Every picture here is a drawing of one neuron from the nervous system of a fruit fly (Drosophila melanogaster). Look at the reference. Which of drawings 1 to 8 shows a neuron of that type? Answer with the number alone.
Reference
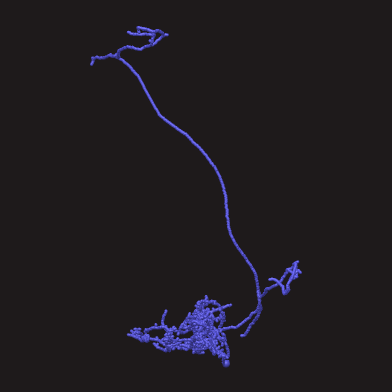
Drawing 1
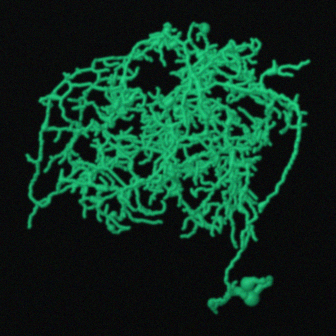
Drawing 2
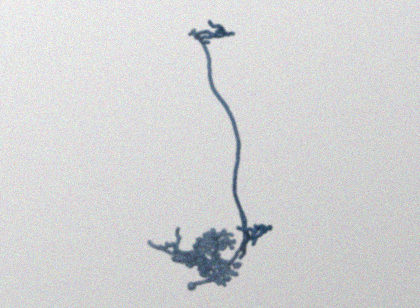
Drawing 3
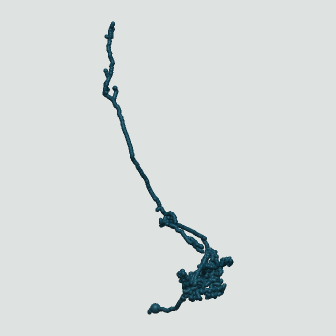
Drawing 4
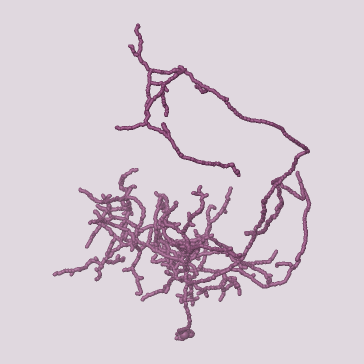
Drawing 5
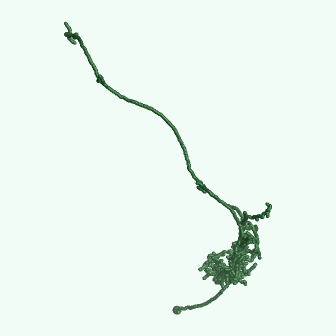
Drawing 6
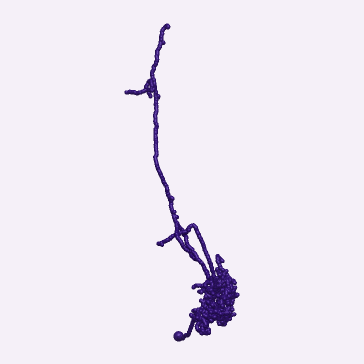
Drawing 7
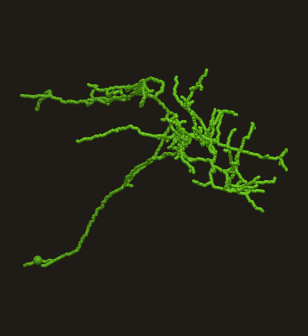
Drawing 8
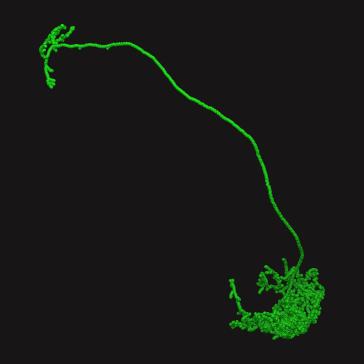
2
